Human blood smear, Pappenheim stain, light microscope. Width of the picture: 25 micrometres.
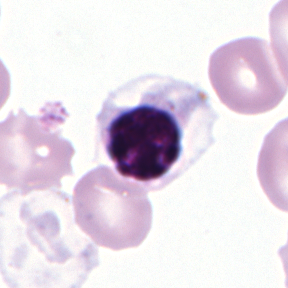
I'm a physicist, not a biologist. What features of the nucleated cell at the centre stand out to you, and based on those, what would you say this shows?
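The nucleus lies off-centre, displaced toward the lower left of the cell, and contains no visible nucleoli. The cytoplasm forms a band that is widest on the upper and right sides of the nucleus. The cell outline is irregular and angular rather than smoothly round. The cell is a normoblast.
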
